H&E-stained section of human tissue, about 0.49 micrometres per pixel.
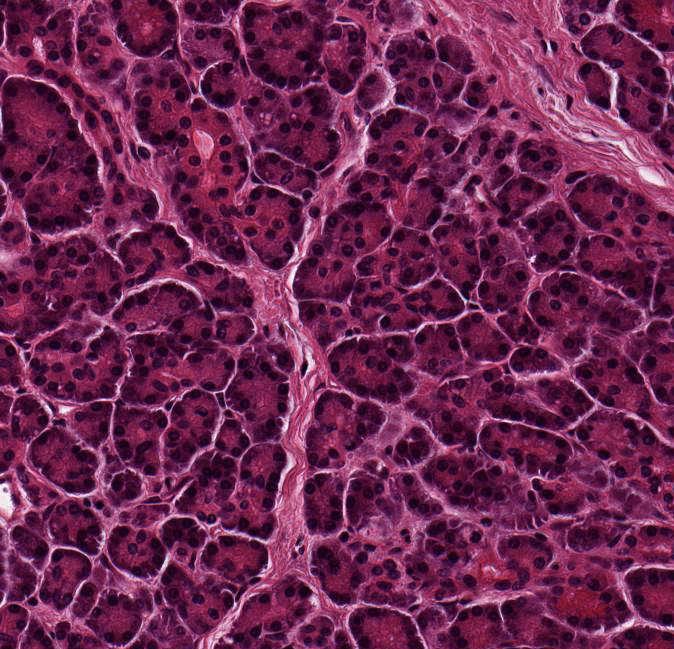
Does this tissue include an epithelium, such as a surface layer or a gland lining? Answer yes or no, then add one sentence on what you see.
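Yes. Closely packed rounded acini fill almost the whole field, separated only by thin strands of connective tissue.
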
